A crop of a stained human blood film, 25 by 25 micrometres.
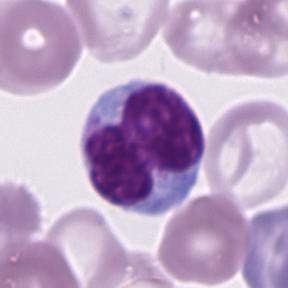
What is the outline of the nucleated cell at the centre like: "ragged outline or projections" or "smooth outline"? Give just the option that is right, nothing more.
Smooth outline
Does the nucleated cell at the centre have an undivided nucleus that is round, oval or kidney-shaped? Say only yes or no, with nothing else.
No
